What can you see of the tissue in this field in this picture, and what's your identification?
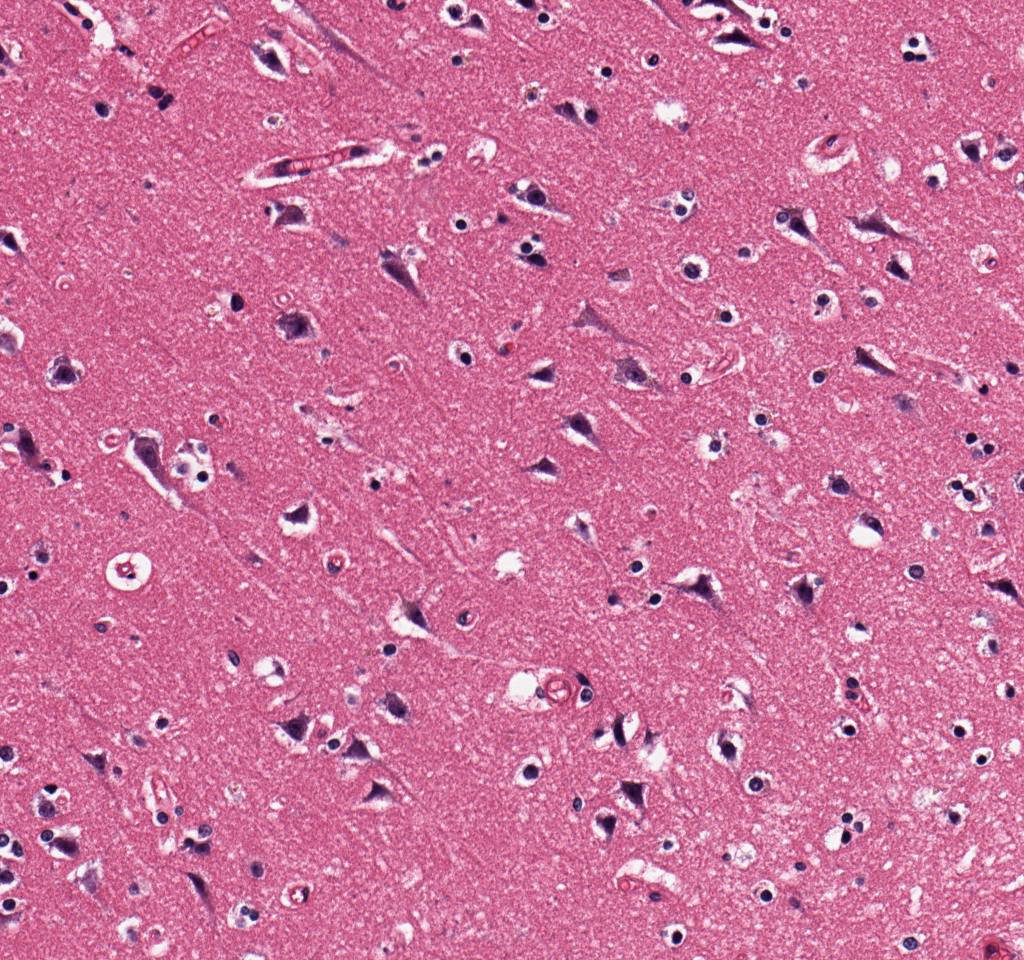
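First, the background: the whole field is finely granular pink neuropil, with cells scattered singly and no layered or lobular arrangement. Second, neurons: many, with triangular, pyramid-shaped cell bodies, are spread across the field. Third, small nuclei: round and dark, with little or no visible cytoplasm, they lie throughout the neuropil. Fourth, exclusions: no epithelium, glands or fat cells are present anywhere. The tissue is cerebral cortex.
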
